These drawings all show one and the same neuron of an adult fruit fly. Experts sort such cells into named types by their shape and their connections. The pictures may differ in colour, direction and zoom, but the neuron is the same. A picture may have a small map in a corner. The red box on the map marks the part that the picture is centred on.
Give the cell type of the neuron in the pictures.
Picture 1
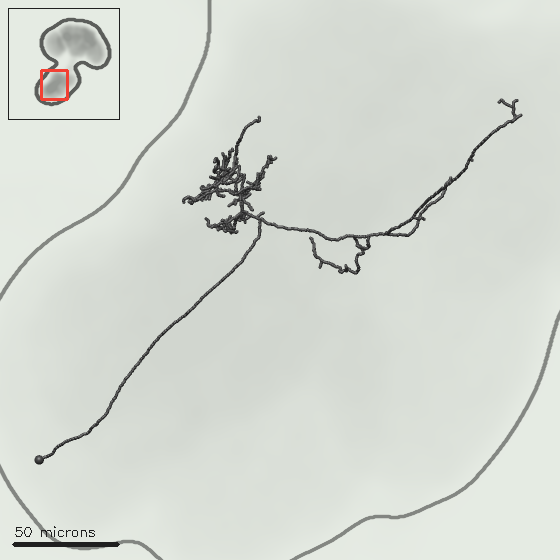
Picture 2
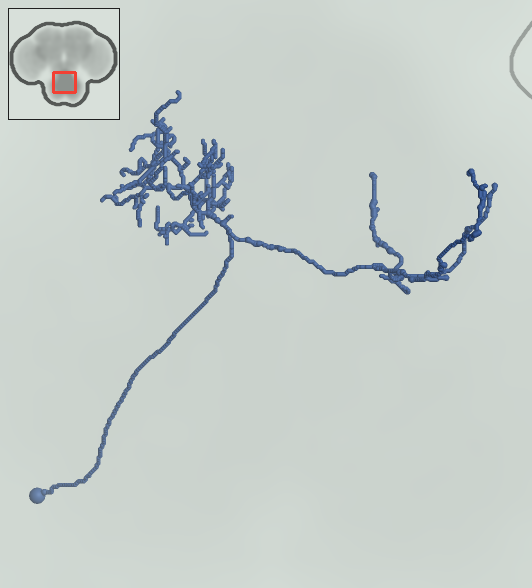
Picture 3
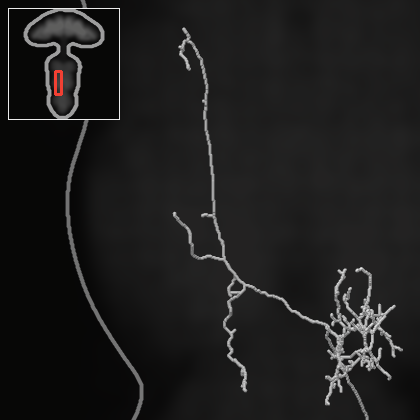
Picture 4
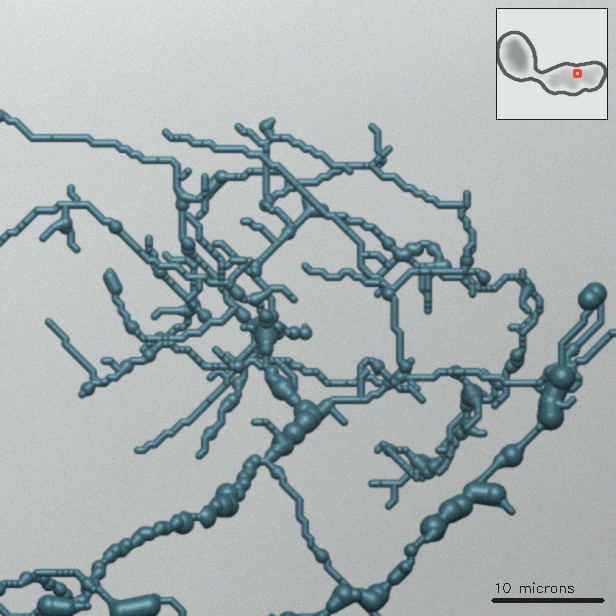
IN07B075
